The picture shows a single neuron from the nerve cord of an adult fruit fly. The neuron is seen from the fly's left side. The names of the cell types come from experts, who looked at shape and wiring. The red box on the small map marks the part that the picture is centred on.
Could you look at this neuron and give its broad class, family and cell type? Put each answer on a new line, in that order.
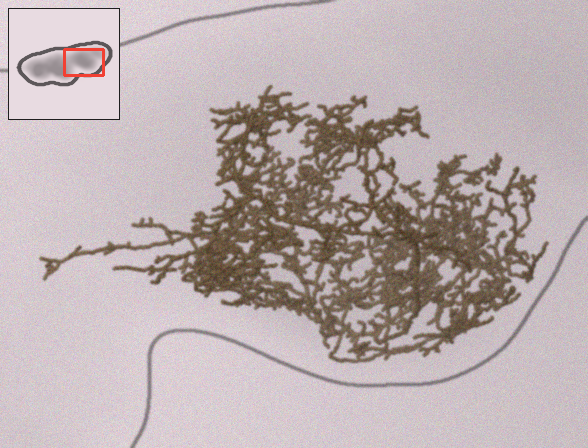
nerve-cord intrinsic neuron
hemilineage 13B
IN13B007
